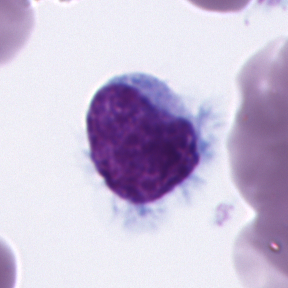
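Central hairy cell in a stained smear of peripheral blood, light microscope. Fine hair-like projections fringe its surface, most plainly along the right and lower edges. The cytoplasm is pale greyish blue and shows no granules, while the nucleus fills most of the cell.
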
